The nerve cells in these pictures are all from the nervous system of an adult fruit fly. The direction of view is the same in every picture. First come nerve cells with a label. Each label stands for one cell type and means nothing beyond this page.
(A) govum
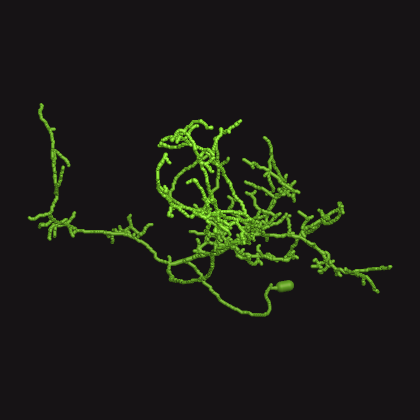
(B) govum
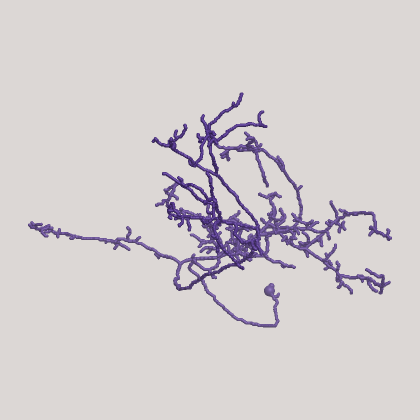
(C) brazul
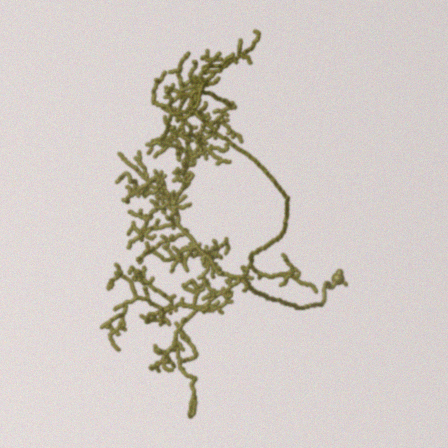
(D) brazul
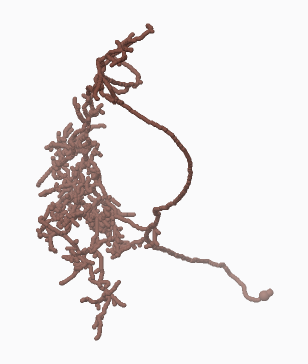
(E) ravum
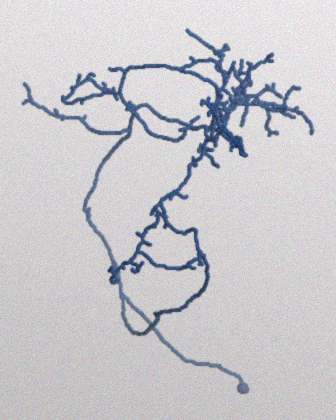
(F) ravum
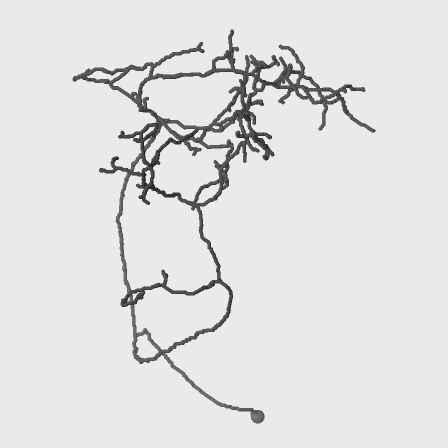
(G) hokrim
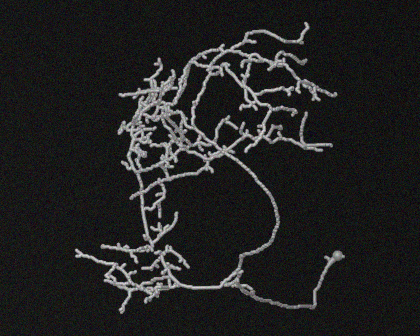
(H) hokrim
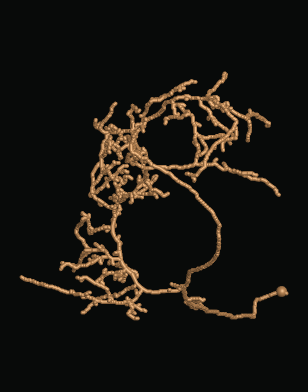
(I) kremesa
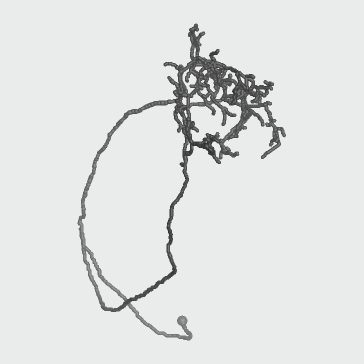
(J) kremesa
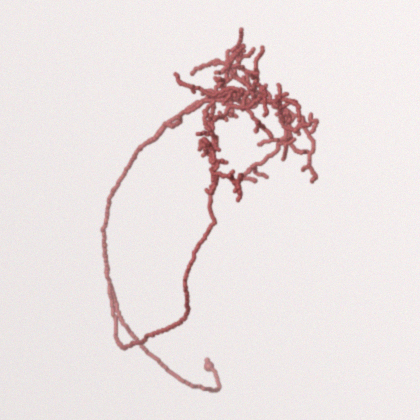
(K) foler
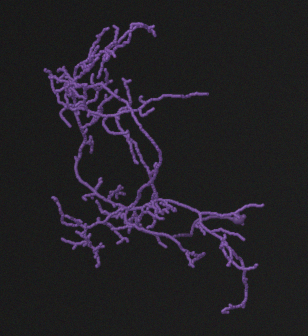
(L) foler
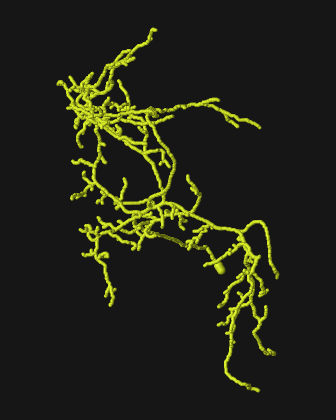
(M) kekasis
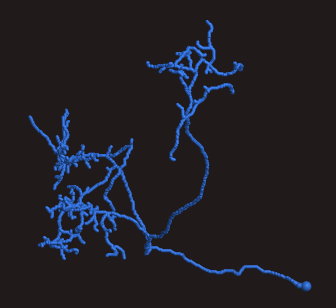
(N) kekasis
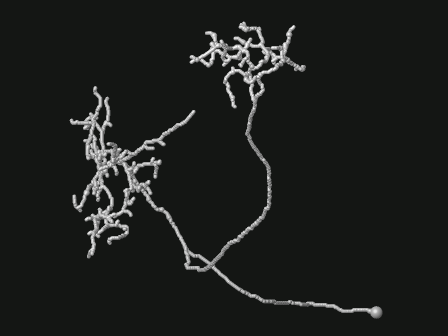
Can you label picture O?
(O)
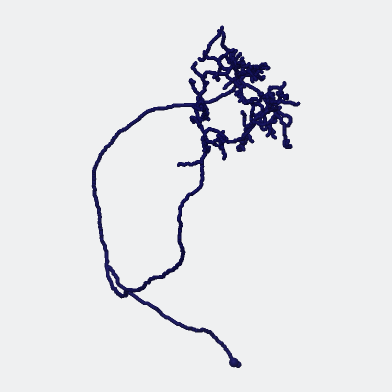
kremesa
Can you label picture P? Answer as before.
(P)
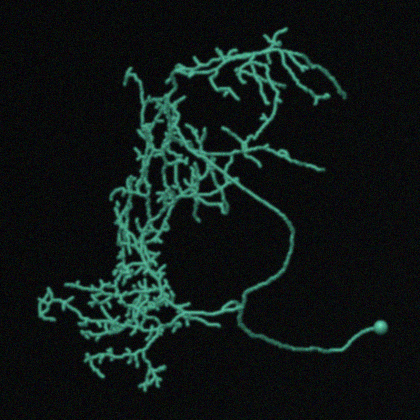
hokrim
